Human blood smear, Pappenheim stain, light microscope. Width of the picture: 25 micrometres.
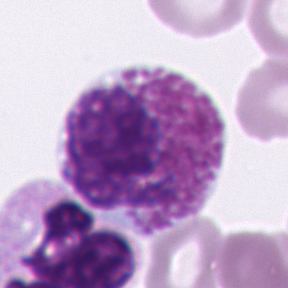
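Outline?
Round and smooth.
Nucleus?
Off-centre toward the left; chromatin stains dark purple.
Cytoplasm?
Packed with many reddish-purple granules.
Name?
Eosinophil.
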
